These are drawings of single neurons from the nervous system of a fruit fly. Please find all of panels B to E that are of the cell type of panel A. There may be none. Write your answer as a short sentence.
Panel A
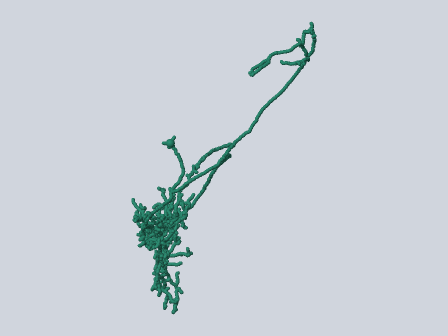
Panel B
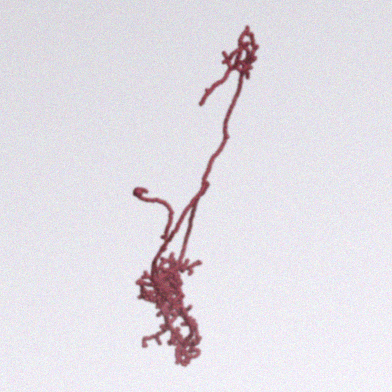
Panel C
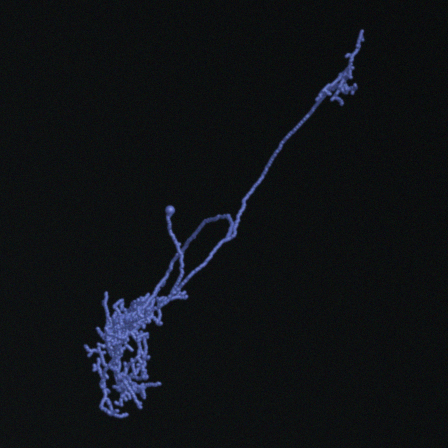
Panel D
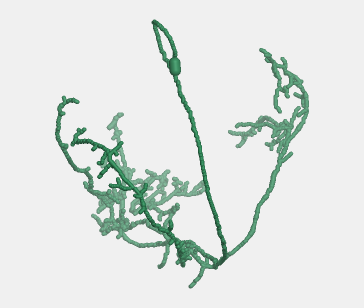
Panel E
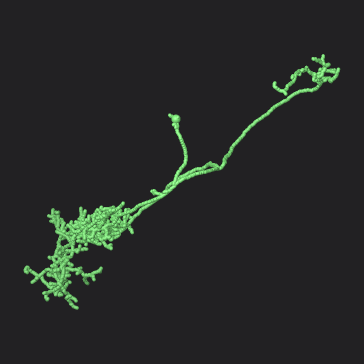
Panel B, panel C and panel E are of the same cell type.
